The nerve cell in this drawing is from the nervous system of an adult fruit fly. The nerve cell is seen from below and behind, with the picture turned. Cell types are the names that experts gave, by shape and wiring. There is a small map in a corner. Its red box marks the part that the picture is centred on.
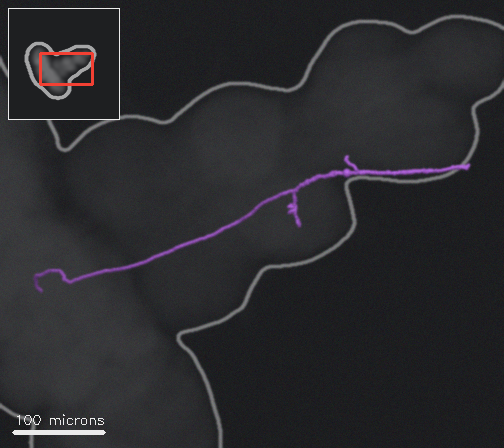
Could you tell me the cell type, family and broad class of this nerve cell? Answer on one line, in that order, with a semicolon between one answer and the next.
SApp08; class mechanosensory proprioceptive; sensory neuron ascending to the brain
